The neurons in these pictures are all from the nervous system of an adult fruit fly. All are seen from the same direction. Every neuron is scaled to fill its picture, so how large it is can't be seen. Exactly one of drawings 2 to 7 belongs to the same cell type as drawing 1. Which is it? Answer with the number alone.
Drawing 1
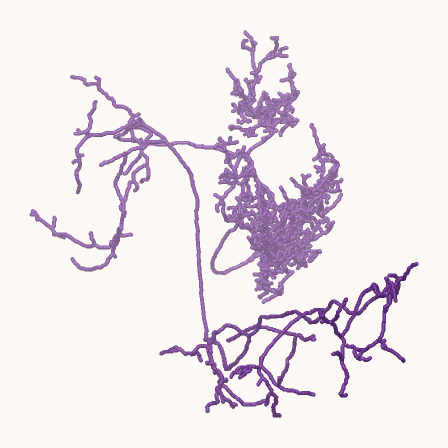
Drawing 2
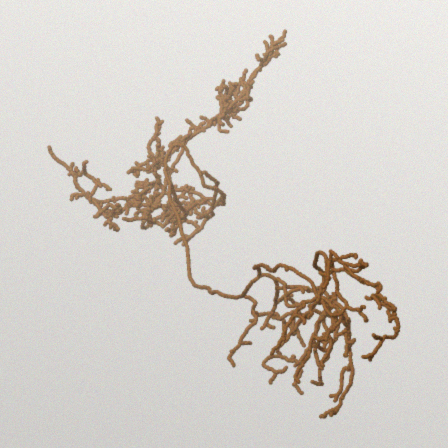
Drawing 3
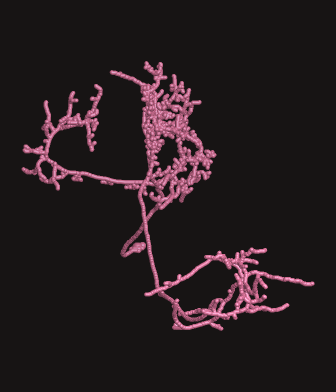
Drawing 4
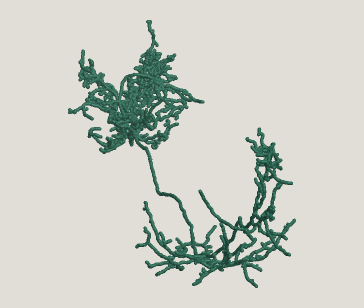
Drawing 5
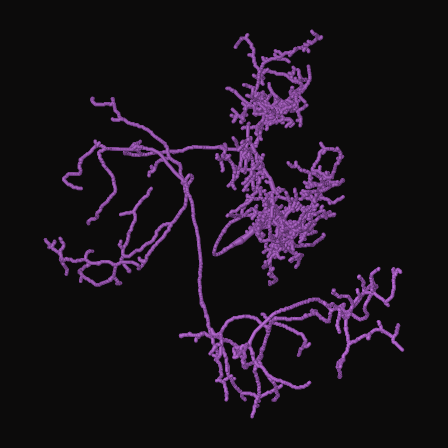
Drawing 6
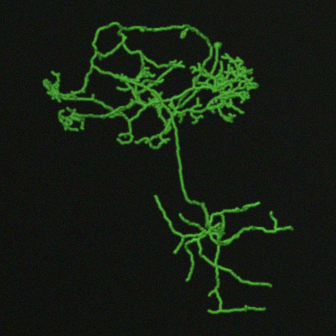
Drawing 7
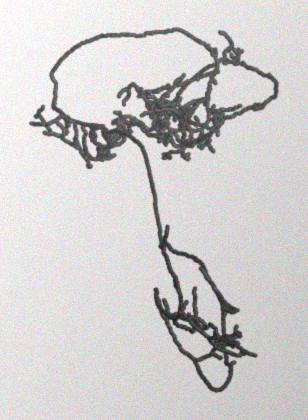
5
